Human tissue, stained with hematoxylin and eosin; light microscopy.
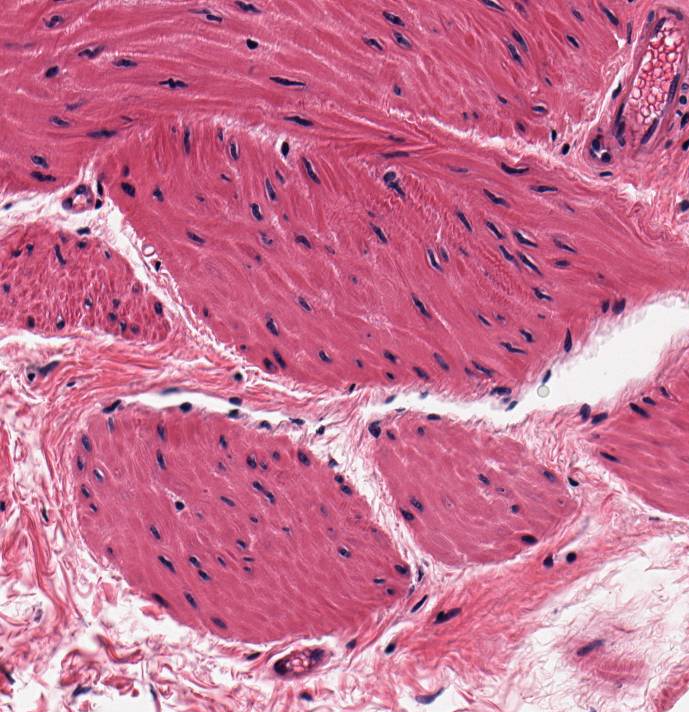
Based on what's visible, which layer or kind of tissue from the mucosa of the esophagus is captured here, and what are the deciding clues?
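The part shown is smooth muscle. Nuclei: one elongated, cigar-shaped nucleus lies centrally in each cell.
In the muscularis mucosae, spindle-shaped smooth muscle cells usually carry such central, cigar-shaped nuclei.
Cytoplasm: pink and finely fibrillar, without cross-striations.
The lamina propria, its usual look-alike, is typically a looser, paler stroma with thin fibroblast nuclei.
Septa: pale, loose, wavy collagen lies between the bundles, widest at lower left and lower right.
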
